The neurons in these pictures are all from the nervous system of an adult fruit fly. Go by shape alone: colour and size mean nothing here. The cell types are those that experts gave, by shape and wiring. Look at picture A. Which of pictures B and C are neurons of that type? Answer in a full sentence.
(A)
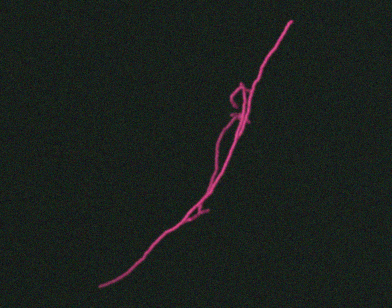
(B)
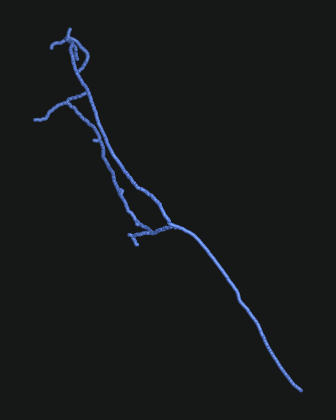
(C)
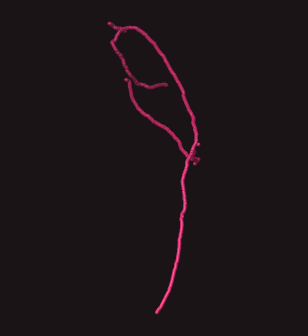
Picture B and picture C are of the same cell type.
